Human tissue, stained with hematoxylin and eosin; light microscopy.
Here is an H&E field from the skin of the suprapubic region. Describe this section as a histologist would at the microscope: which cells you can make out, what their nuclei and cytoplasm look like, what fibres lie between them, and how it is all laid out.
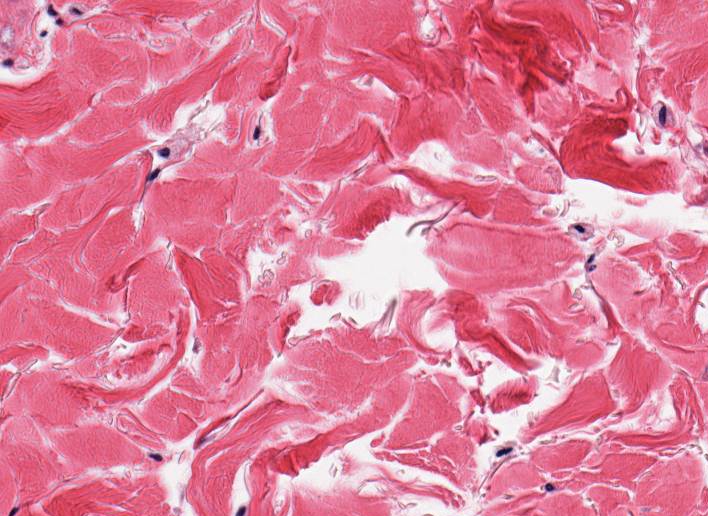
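First, the field: thick, pink-red eosinophilic collagen bundles fill all of it. Second, their arrangement: they run in many different directions and criss-cross one another. Third, the cells: sparse, just a few small dark nuclei scattered between the bundles. Last, nuclear shape: most are thin and spindle-shaped, in keeping with fibroblasts lying along the bundles.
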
